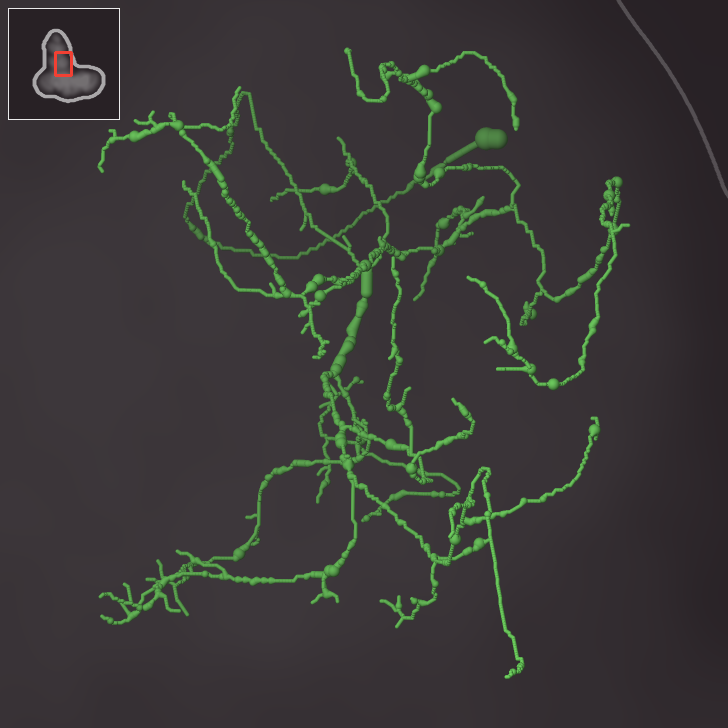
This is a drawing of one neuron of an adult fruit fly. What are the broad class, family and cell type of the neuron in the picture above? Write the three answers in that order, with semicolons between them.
nerve-cord intrinsic neuron; hemilineage 20A.22A; IN20A.22A022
